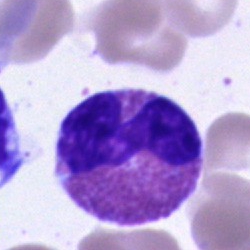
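Eosinophil in a stained human bone marrow smear. Its round, smooth outline encloses a nucleus of two lobes joined across the upper half of the cell, with a notch between them at the top. No nucleoli are visible. Fine granules fill the cytoplasm evenly.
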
